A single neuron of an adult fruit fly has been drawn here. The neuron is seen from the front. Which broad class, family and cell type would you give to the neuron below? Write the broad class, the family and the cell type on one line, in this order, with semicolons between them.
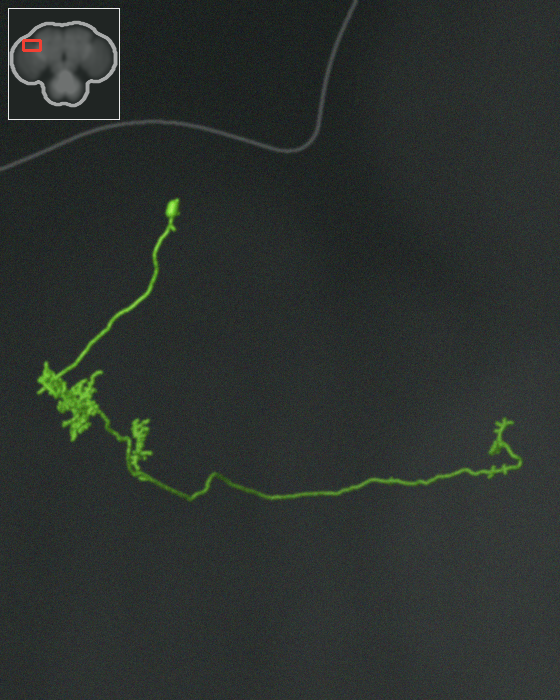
optic-lobe intrinsic neuron; Tm; Tm20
